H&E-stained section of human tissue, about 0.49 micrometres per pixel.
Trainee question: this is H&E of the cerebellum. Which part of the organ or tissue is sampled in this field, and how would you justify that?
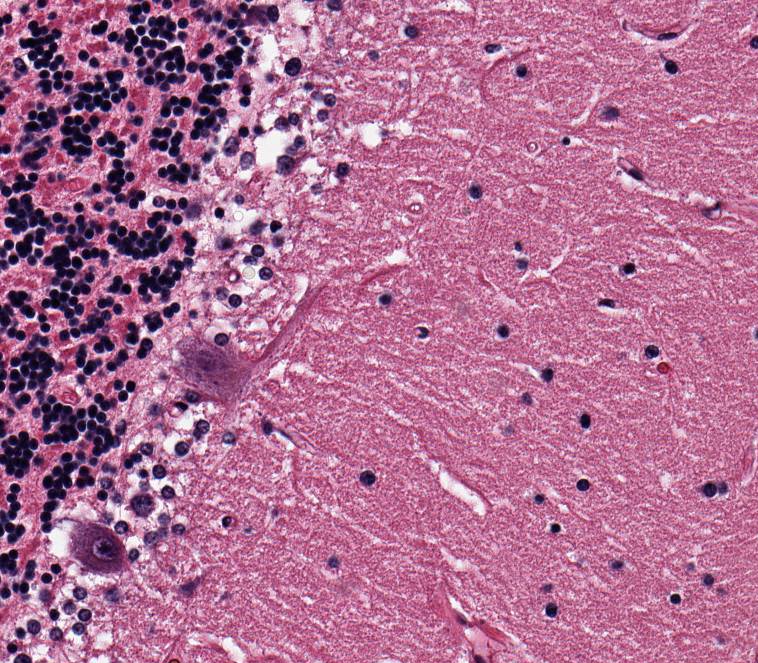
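The larger right part of the field, filled by pale pink neuropil, is the molecular layer. Look closely: it is finely fibrillary, with only sparse, scattered small nuclei. Along the dense layer of dark nuclei on the left, a large neuron at lower left shows abundant cytoplasm and a round nucleus with a prominent nucleolus, and another large cell body at middle left sends a tapering process into the neuropil.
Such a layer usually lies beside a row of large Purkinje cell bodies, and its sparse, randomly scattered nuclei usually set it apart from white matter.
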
